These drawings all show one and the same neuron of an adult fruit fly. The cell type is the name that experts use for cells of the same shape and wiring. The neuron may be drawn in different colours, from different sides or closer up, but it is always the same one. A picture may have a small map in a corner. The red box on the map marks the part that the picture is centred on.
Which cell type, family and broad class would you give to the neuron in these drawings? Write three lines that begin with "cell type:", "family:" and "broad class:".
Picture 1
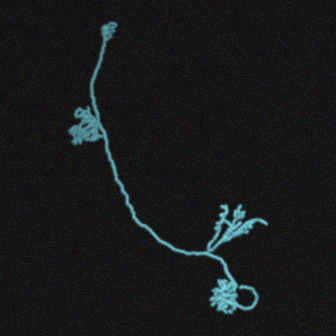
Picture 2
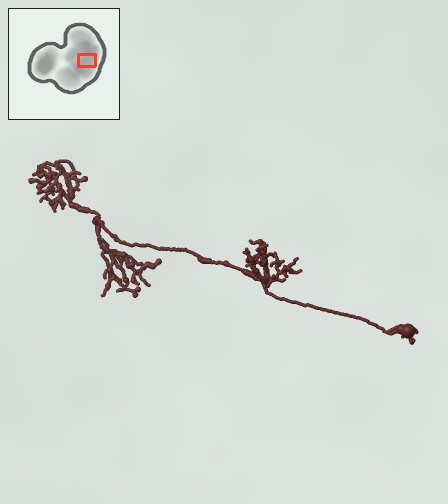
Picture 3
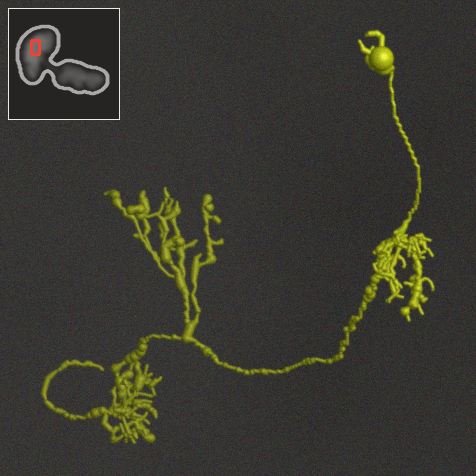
cell type: PFNa
family: class CX
broad class: central-brain intrinsic neuron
